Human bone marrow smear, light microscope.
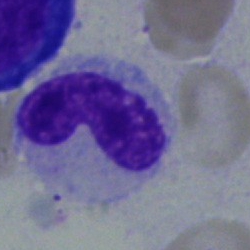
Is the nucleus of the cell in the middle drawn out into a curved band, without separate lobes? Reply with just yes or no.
Yes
